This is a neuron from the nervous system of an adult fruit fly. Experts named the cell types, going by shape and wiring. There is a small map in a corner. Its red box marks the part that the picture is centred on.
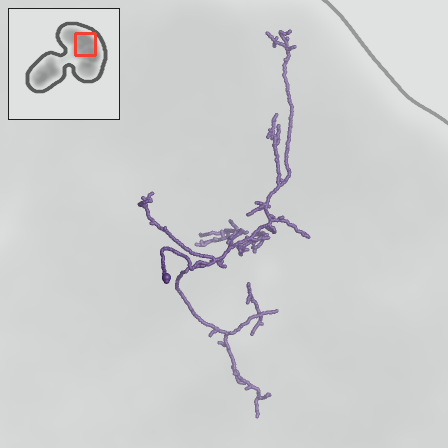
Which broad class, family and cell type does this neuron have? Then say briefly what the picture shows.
This is a central-brain intrinsic neuron. Its family is hemilineage PSp3. Its cell type is CB1876. It lies in the brain. As drawn here it is taller than it is wide.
